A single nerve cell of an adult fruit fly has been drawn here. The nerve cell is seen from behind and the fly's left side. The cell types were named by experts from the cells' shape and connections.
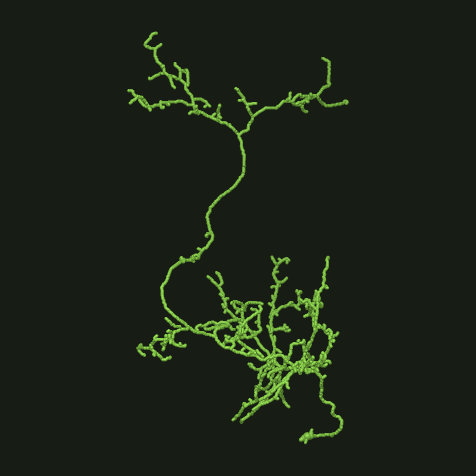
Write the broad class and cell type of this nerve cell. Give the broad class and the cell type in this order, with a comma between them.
central-brain intrinsic neuron, GNG466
